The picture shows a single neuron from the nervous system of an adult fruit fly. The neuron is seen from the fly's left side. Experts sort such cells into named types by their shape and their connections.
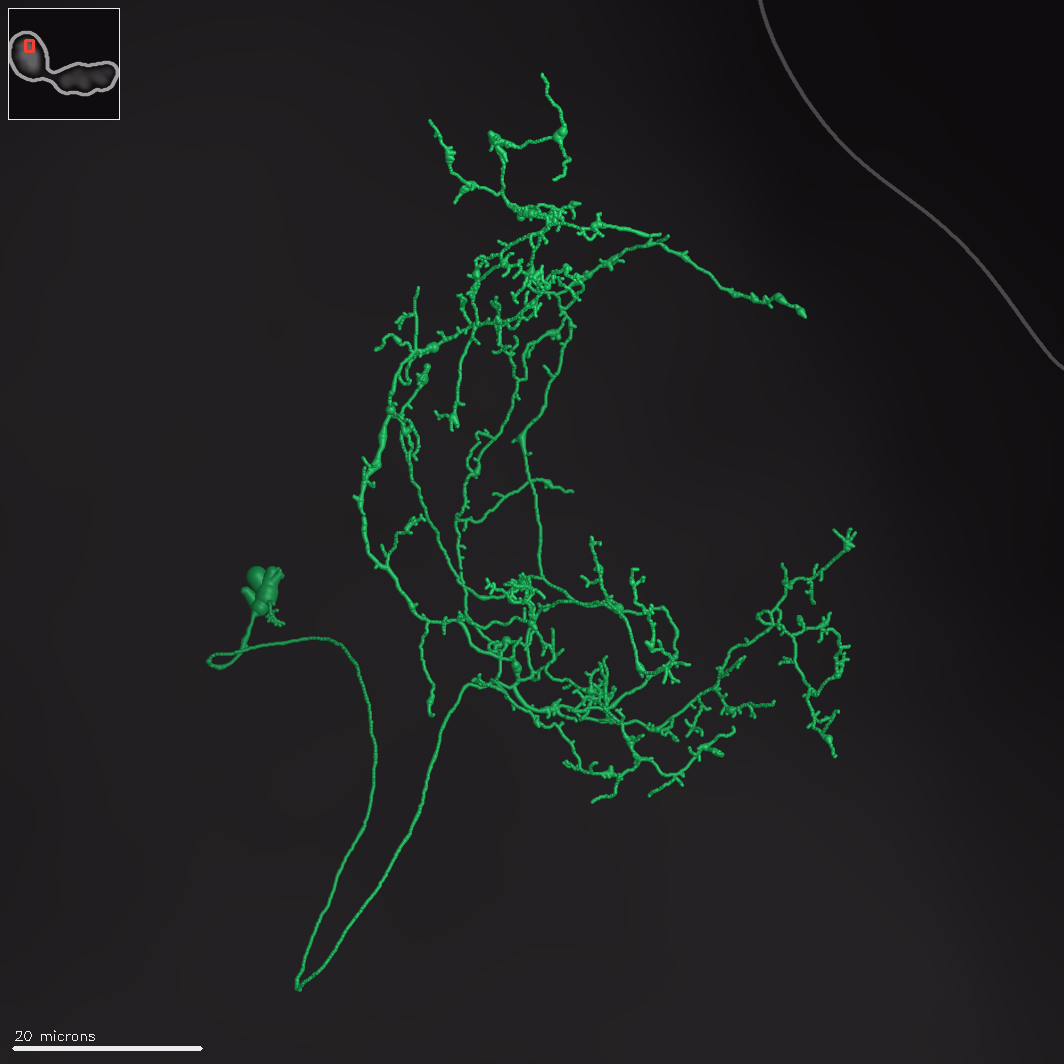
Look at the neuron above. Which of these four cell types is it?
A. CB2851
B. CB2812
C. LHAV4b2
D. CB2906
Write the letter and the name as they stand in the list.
A. CB2851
